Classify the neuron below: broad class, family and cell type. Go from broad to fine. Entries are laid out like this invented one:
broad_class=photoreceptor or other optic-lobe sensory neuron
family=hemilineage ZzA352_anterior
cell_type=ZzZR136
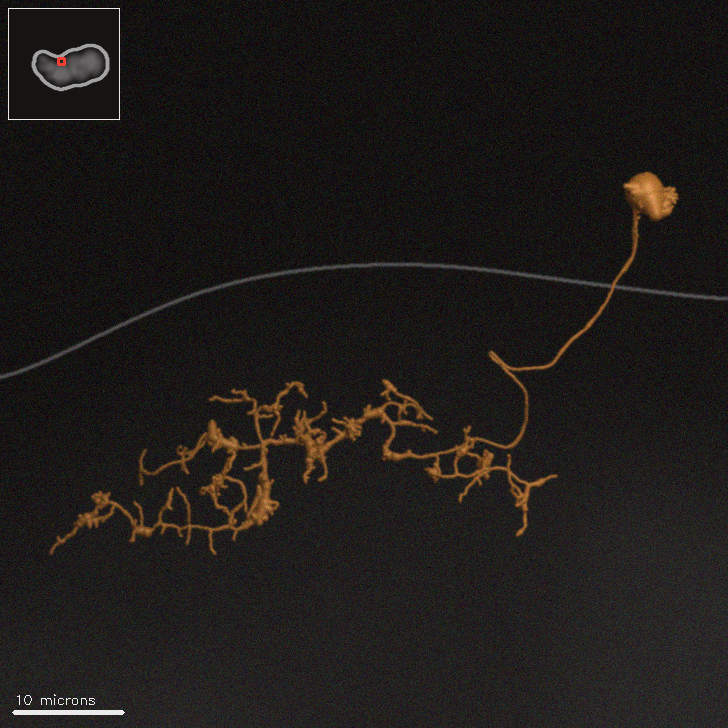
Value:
broad_class=optic-lobe intrinsic neuron
family=Dm
cell_type=Dm-DRA2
